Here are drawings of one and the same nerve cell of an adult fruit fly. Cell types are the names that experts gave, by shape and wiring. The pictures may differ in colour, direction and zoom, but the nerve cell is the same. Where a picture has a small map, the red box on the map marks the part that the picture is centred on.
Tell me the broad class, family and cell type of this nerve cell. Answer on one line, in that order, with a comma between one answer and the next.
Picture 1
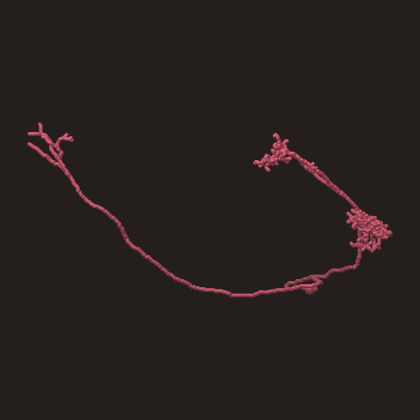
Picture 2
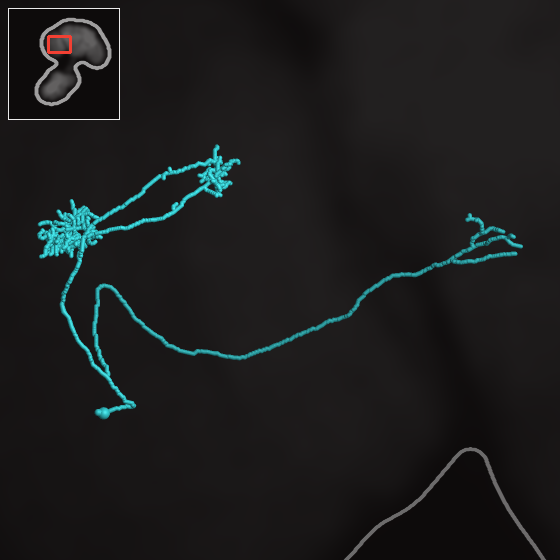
visual projection neuron, LLPC, LLPC1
